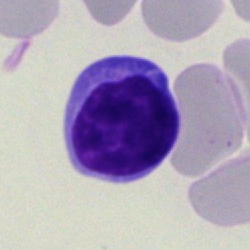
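Lymphocyte in the middle of this marrow smear: smooth, roughly round outline, and dark purple clumped chromatin with paler patches between the clumps. The cytoplasm is just a thin blue rim, widest across the top, with no vacuoles in it.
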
